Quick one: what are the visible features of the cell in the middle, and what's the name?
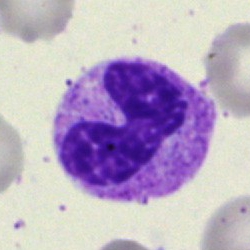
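The nucleus forms a thick, curved band bent into a C shape. Its chromatin is dense and clumped, broken by small lighter patches, and no nucleoli are visible. The cytoplasm contains no vacuoles. This is a band neutrophil.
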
